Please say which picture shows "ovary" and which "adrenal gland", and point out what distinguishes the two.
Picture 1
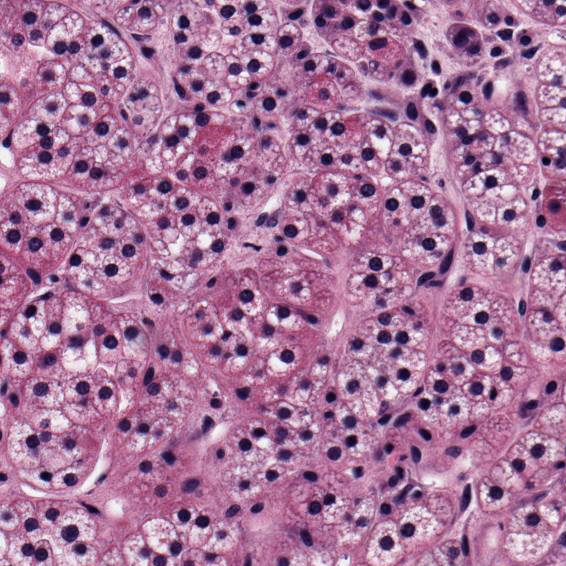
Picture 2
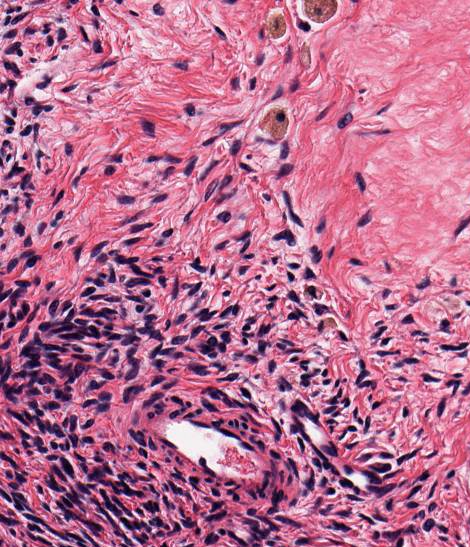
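First, the names: picture 1 is adrenal gland, picture 2 is ovary. Arrangement: in the adrenal gland, cells are packed into rounded nests separated by thin septa across the whole field, while in the ovary the spindle cells of the lower half run in short, crisscrossing bundles.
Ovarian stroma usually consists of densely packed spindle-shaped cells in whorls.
Cell shape and nuclei: most ovary cells are spindle-shaped with elongated, dark-staining nuclei, whereas the adrenal gland nuclei are round, dark and fairly uniform in size, with one per cell in most cells, lying near the centre rather than at one pole. Cytoplasm: most adrenal gland cells have pale cytoplasm filled with many small clear vacuoles, giving a bubbly look. Distribution: in the ovary, cells are most crowded in the lower left and sparsest in the upper right, which is taken up by pale pink collagen with few nuclei.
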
